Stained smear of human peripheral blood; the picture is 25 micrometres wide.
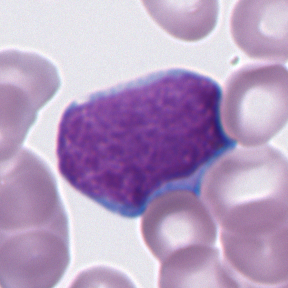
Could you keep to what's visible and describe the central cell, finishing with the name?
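See how the outline is irregular and angular rather than round; it's about 16 by 13 micrometres. The chromatin is finely stippled and fairly even, no coarse dark clumps, and the pale blue cytoplasm is just a thin rim around the nucleus. So that one's a myeloblast.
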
